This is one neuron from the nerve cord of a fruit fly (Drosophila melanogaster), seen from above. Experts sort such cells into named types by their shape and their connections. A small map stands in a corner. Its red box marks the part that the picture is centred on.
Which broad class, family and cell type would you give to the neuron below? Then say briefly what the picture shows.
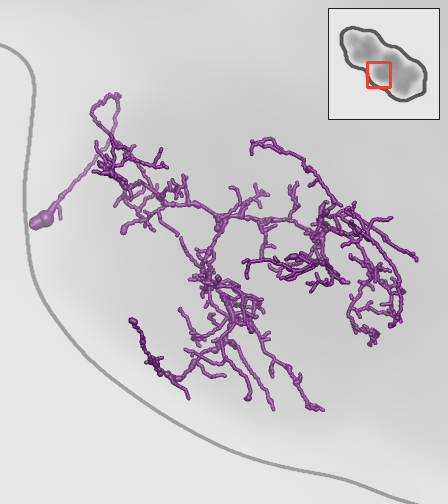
This is a nerve-cord intrinsic neuron. The family is hemilineage 20A.22A. It is of cell type IN20A.22A016. As drawn here it is about as wide as it is tall.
